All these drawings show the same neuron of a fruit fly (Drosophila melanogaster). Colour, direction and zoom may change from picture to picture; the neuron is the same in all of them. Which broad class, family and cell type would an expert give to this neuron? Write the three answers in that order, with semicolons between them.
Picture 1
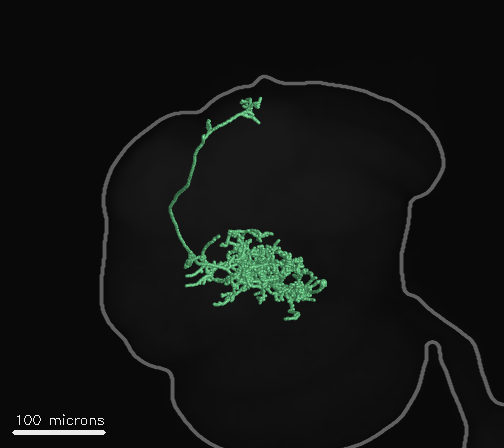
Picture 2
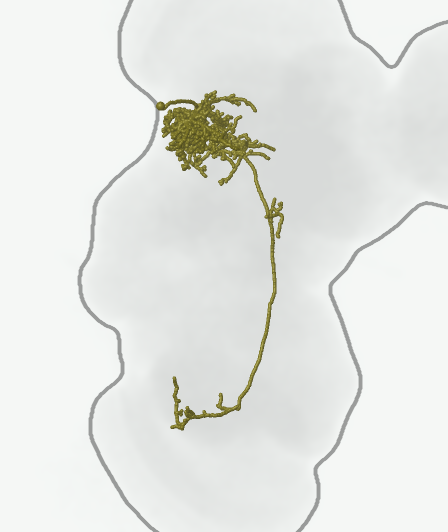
central-brain intrinsic neuron; hemilineage VLPl&p2_lateral; AVLP110_b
